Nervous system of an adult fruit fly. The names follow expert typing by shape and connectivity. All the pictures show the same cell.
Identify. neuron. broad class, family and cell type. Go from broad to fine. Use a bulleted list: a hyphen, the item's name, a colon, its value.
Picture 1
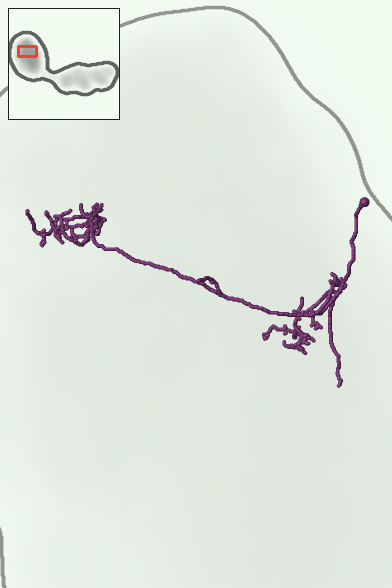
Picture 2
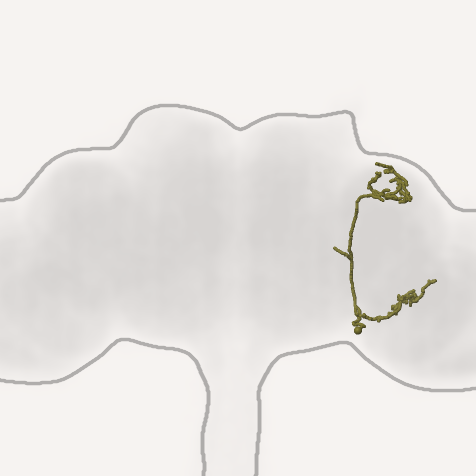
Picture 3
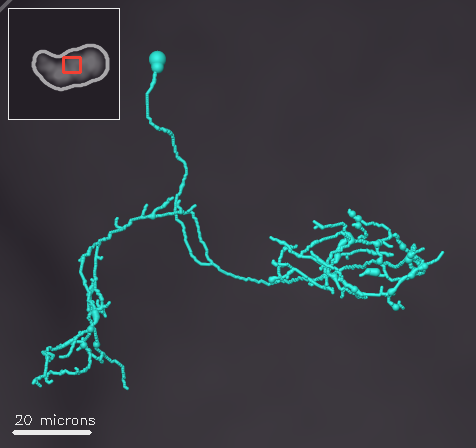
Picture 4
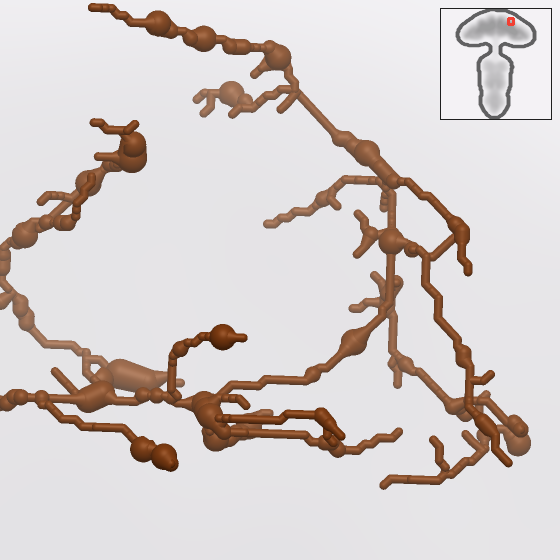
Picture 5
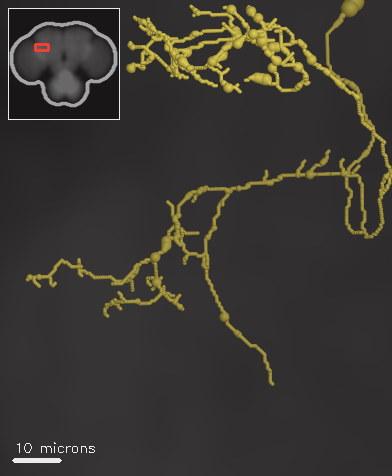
- broad class: central-brain intrinsic neuron
- family: hemilineage DL1_ventral
- cell type: AOTU058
